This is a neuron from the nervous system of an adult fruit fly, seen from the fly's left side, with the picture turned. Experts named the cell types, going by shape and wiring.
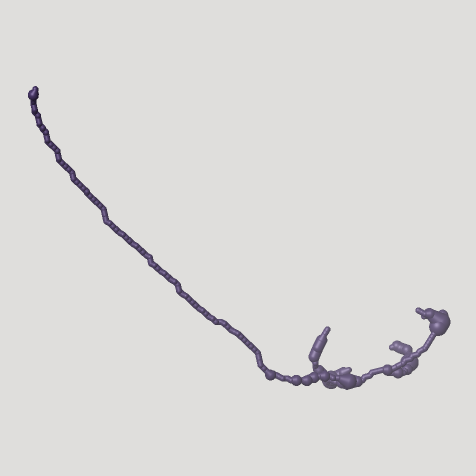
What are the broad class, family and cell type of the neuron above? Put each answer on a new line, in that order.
sensory neuron entering the brain
class olfactory
ORN_DA2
